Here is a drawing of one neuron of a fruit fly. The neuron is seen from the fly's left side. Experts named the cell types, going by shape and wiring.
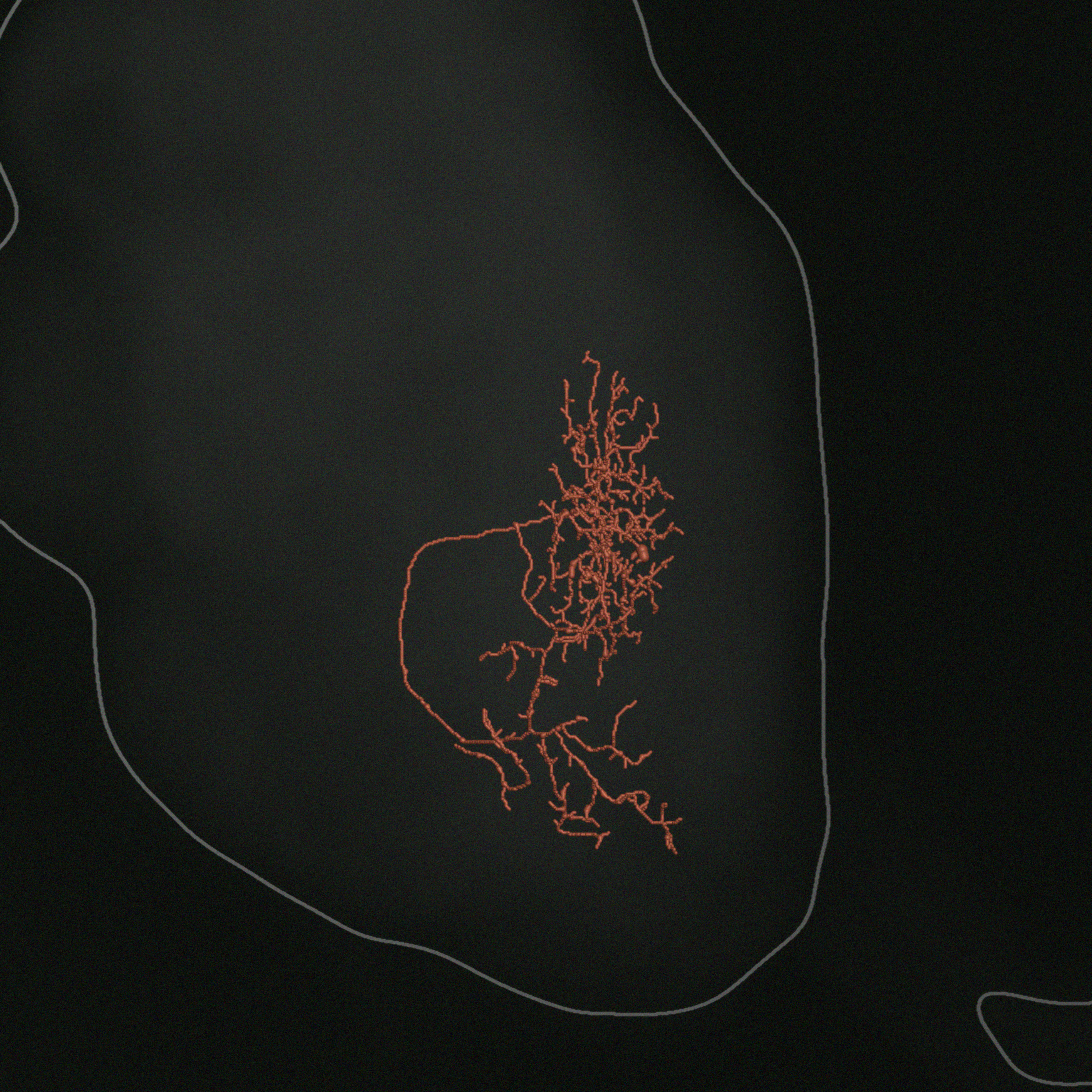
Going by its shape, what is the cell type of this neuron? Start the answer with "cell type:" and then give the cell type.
cell type: MeLo10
